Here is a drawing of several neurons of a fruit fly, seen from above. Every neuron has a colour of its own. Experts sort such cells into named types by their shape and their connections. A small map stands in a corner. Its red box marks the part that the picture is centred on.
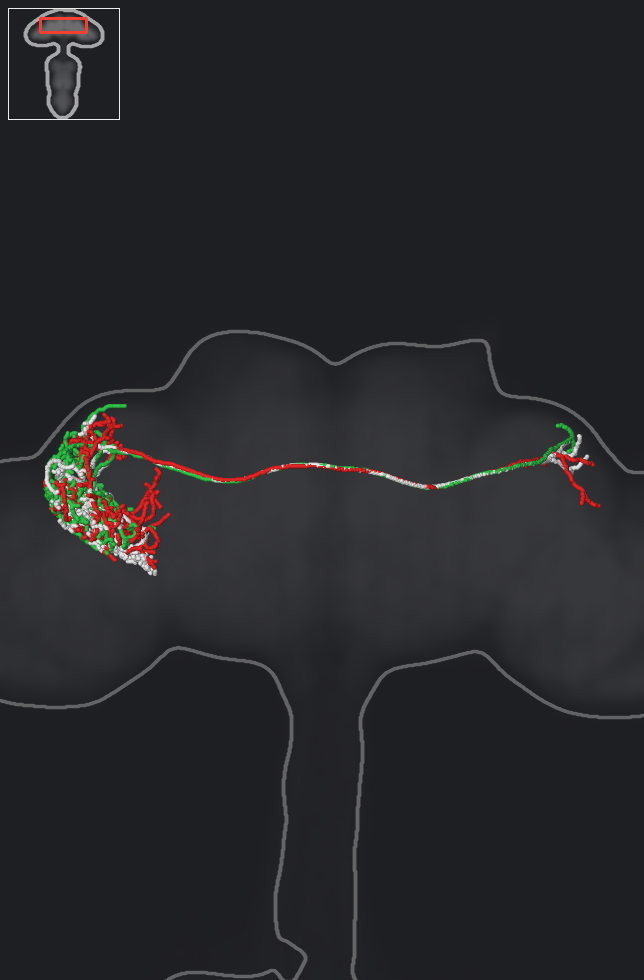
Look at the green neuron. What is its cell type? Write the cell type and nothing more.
CB2090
